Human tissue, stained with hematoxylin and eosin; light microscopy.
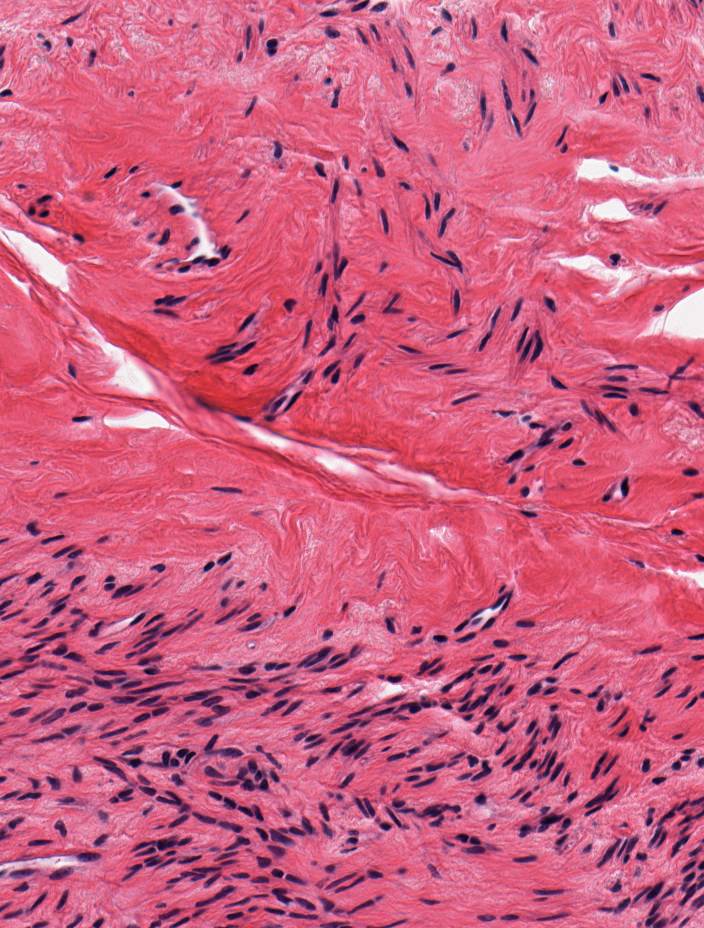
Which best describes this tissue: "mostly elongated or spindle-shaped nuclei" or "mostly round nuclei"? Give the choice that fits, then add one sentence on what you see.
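Mostly elongated or spindle-shaped nuclei. The cells are spindle-shaped, with elongated dark-staining nuclei and little visible cytoplasm.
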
